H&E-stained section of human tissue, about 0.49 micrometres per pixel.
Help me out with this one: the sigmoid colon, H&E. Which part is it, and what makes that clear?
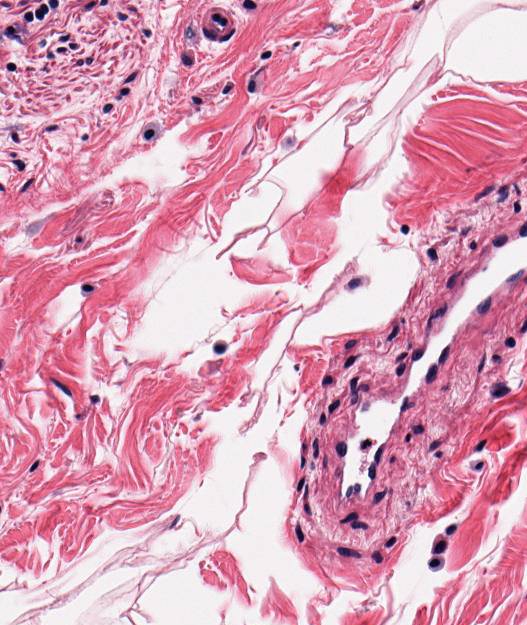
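Here it's loose connective tissue. Wide clear white spaces separate the collagen bundles, which run roughly from upper right toward lower left. Their nuclei are sparse, small, dark and mostly spindle-shaped.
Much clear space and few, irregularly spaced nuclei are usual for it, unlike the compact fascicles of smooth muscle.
No epithelial lining, no fat cells.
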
